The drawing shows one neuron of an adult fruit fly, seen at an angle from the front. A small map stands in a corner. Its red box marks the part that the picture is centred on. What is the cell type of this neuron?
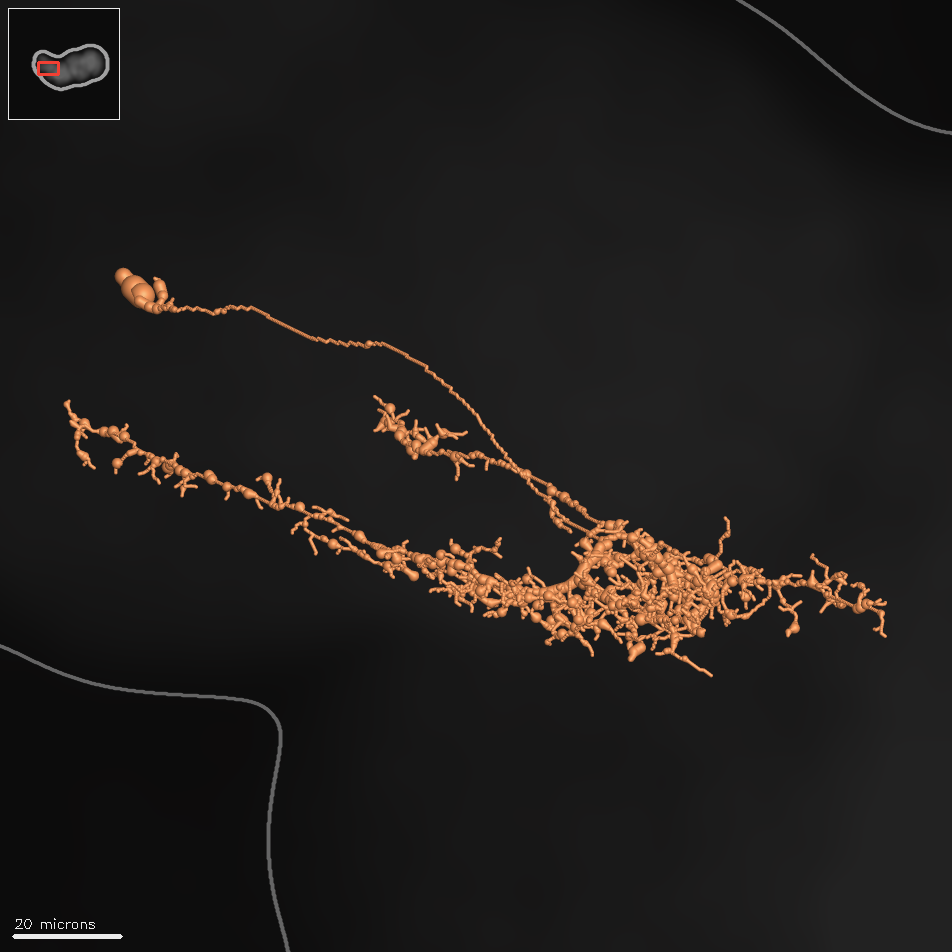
IN00A019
